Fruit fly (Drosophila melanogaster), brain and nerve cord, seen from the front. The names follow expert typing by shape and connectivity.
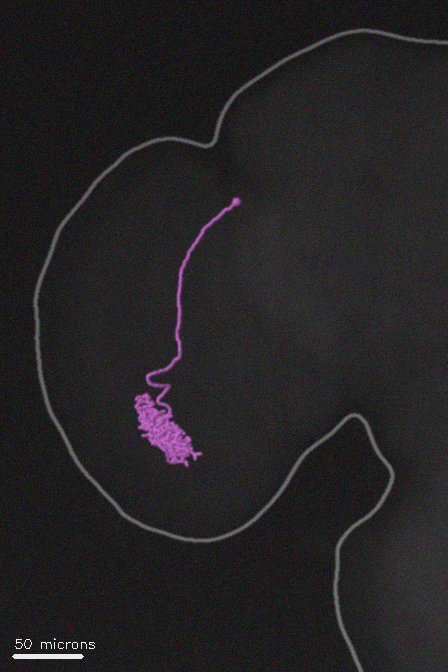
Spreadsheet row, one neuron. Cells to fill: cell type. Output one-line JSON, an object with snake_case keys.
{"cell_type": "Pm2a"}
